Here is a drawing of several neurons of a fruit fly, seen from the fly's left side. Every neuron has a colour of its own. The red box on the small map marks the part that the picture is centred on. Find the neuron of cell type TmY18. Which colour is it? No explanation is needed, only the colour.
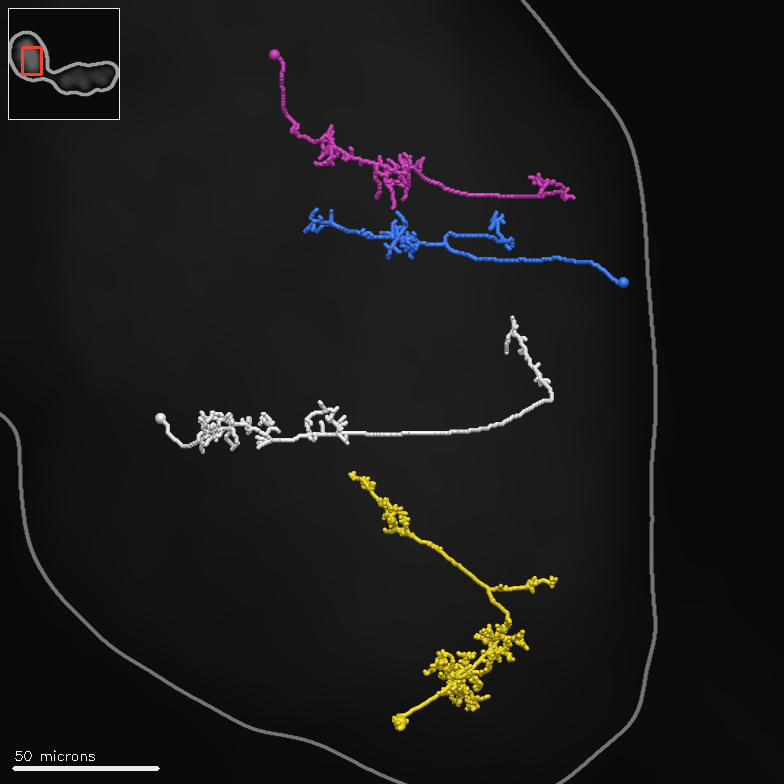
magenta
